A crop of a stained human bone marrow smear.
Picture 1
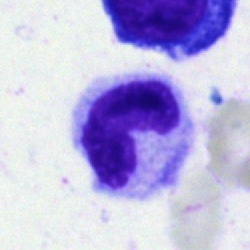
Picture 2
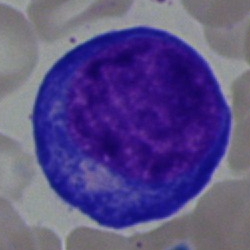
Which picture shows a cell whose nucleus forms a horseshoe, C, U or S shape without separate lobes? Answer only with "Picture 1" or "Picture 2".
Picture 1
